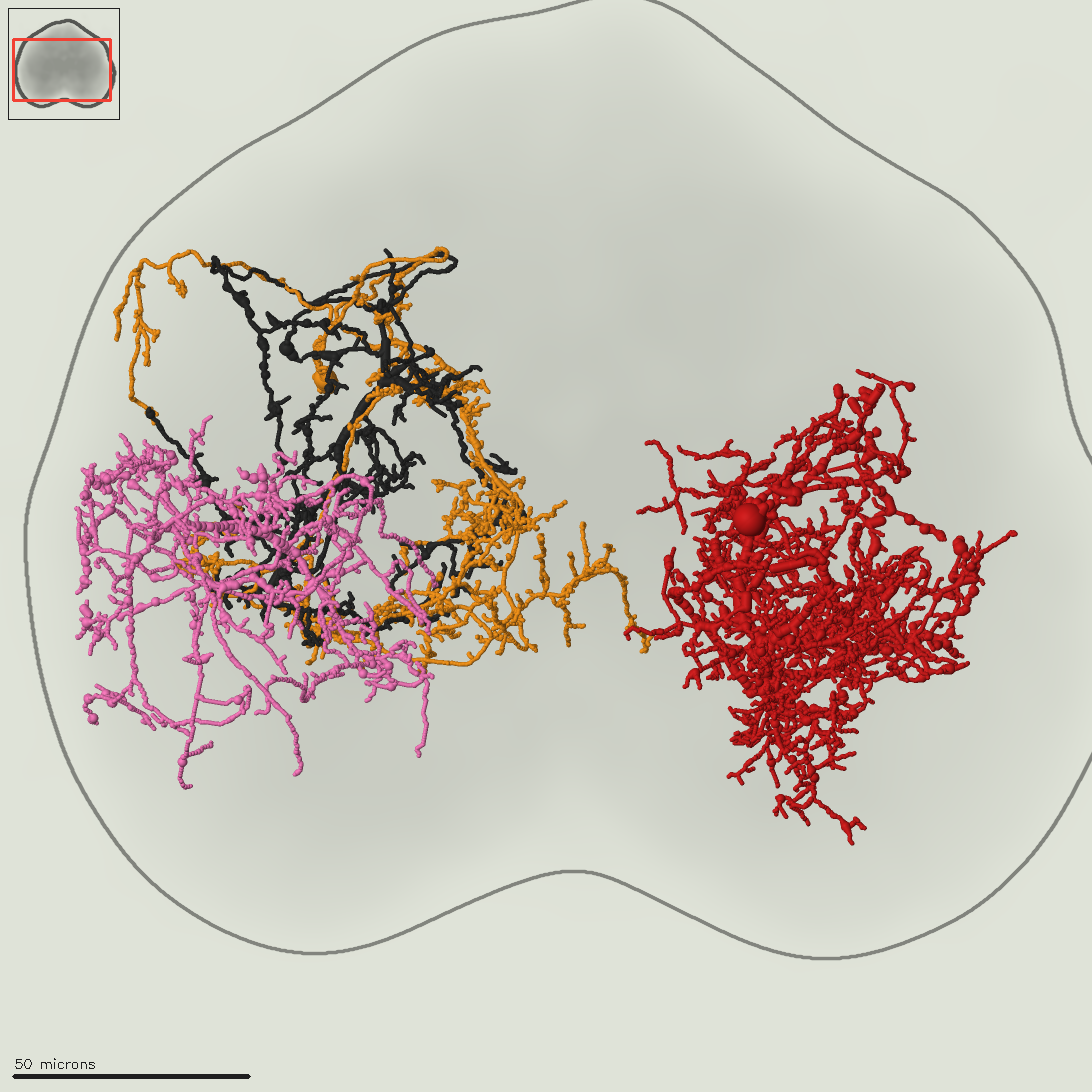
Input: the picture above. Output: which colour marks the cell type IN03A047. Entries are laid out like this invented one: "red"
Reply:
"pink"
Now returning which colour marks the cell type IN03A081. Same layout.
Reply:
"orange"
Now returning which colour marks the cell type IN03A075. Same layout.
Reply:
"black"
